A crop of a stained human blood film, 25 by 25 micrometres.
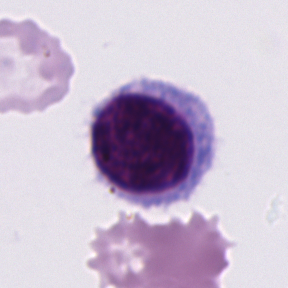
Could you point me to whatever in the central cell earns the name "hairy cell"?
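This hairy cell's faintly ragged margin, with its fine fuzzy projections, fits the name.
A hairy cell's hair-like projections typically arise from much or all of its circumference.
Also visible are dense, dark purple chromatin and a nucleus set off-centre toward the left. The cytoplasm fits less well: it is a narrow rim, widest on the right side.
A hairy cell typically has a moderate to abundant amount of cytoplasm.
In a cell about 11 micrometres across, the nucleus measures about 9 micrometres and fills about 60% of the cell's area. Its round outline also departs from the usual shape.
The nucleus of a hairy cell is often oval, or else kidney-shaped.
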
